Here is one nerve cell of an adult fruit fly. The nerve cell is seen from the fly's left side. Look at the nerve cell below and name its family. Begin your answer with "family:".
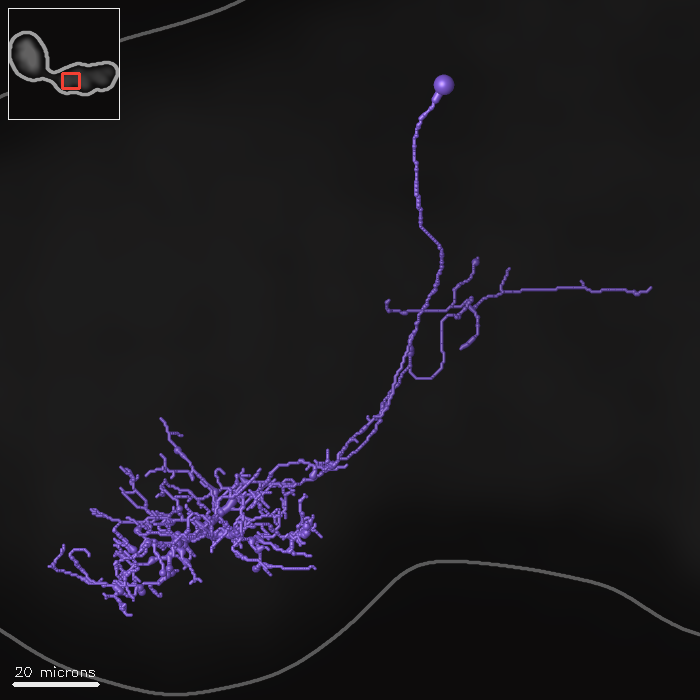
family: hemilineage 23B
